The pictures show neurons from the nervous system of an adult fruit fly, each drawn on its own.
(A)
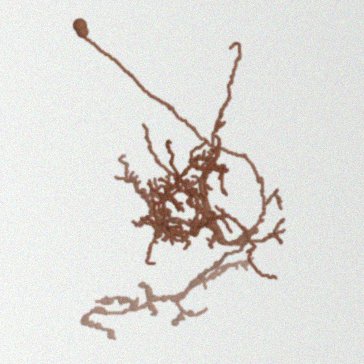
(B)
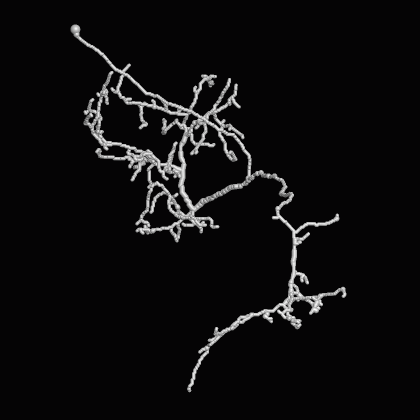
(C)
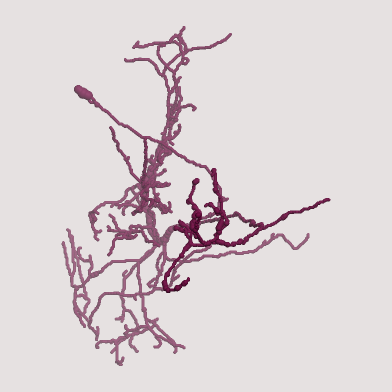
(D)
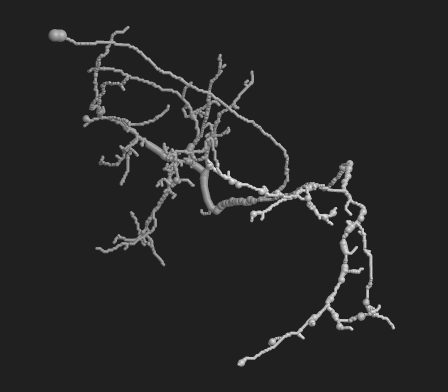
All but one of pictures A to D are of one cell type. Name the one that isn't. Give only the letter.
B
